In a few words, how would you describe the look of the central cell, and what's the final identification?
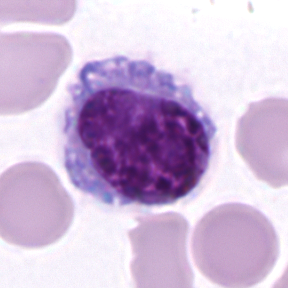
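Cell edge: irregular and frayed, most of all along the top. Nucleus: off-centre, toward the lower right. Cytoplasm: deeper blue at the upper rim than near the nucleus; no distinct coarse granules. Identity: plasma cell.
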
